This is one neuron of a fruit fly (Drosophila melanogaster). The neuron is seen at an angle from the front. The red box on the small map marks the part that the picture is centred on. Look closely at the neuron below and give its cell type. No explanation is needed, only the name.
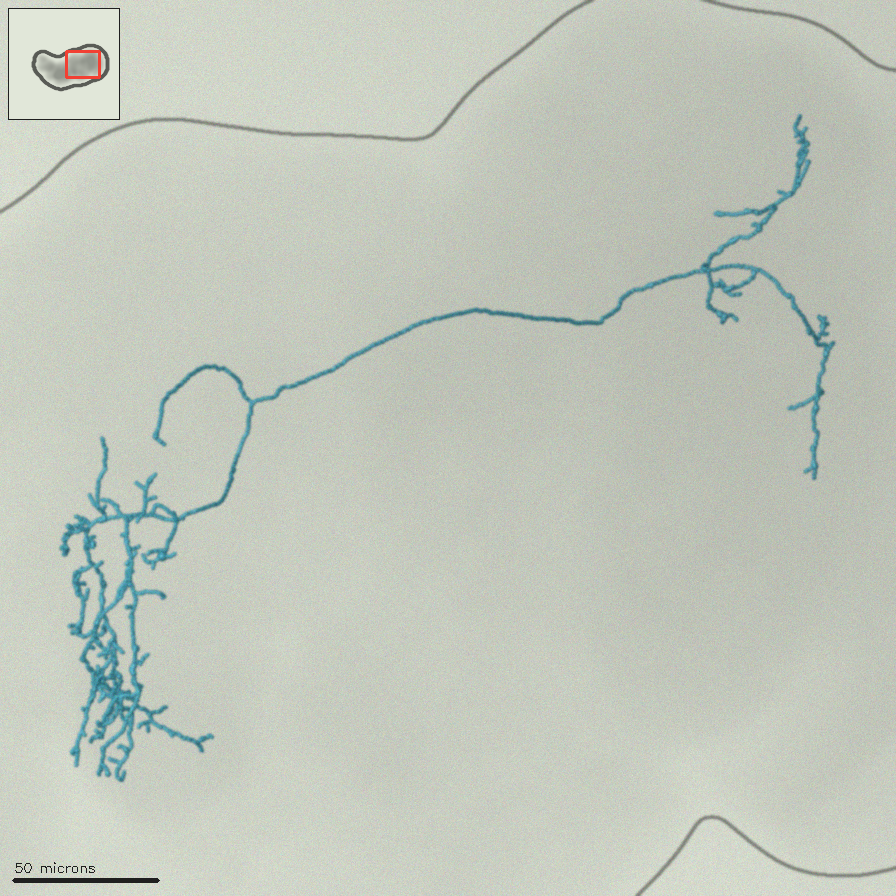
CB4217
